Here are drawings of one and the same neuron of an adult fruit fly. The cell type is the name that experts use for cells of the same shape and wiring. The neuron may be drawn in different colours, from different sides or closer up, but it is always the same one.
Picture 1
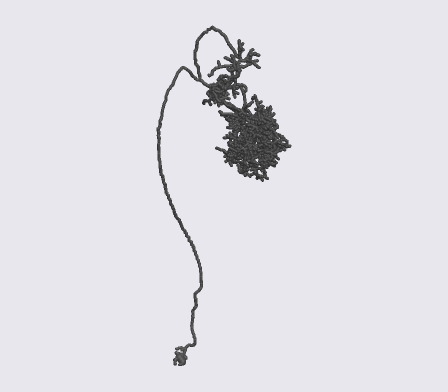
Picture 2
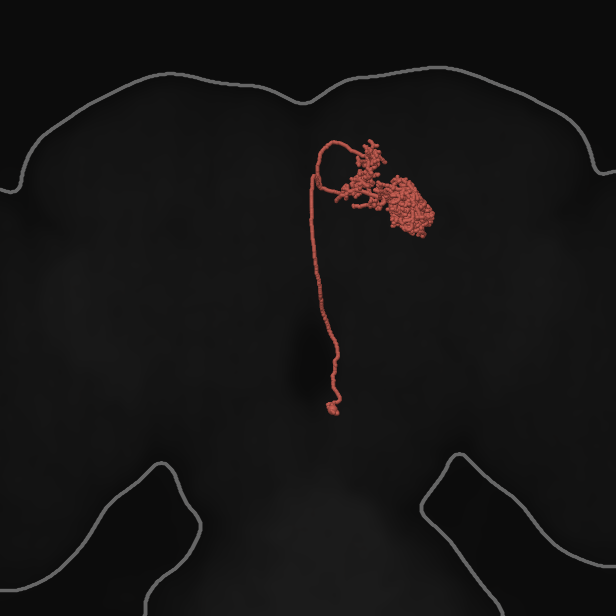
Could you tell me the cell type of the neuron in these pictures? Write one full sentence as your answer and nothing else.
To the cell type MBON12 belongs this neuron.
